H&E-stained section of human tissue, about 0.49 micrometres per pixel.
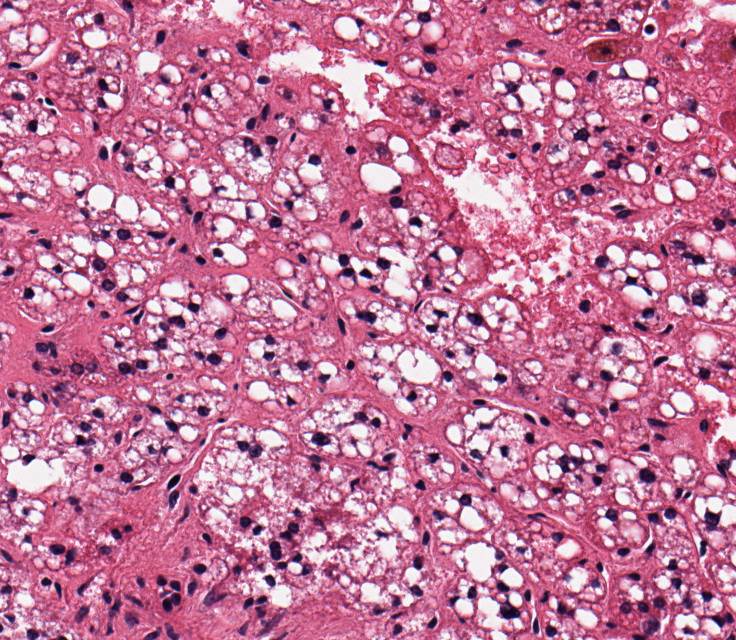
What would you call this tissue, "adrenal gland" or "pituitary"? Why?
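I'd say this is adrenal gland.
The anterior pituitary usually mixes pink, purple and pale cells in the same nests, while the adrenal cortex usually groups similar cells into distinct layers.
Here most cells share one look, their cytoplasm filled with many clear vacuoles of varying size.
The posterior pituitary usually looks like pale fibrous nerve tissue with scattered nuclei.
These cells sit in nests instead, with small, round, darkly stained nuclei. Septa between the nests hold scattered elongated spindle-shaped nuclei.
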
